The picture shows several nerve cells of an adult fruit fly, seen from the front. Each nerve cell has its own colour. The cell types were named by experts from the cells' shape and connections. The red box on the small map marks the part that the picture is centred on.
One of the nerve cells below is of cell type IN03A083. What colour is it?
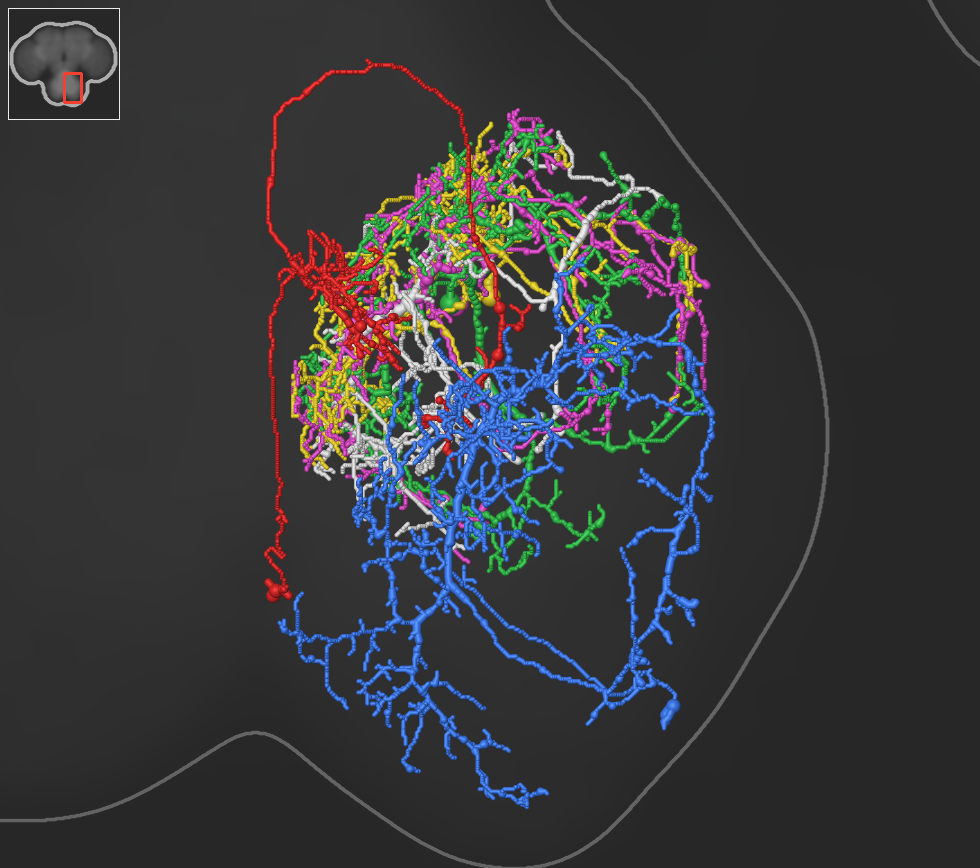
yellow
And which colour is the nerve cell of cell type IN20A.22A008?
blue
